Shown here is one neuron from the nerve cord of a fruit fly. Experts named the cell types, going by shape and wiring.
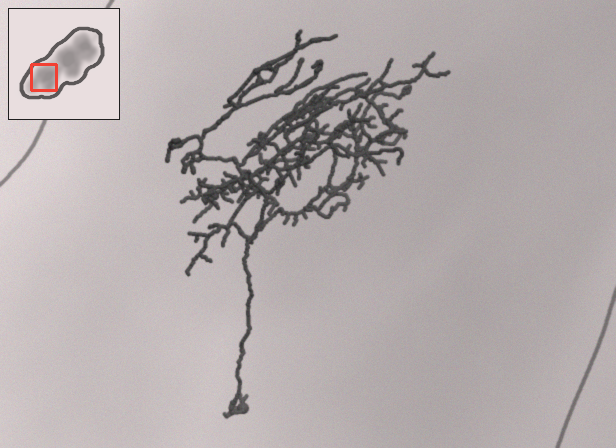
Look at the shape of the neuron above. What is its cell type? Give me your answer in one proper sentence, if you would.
The neuron is a member of cell type IN06A066.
